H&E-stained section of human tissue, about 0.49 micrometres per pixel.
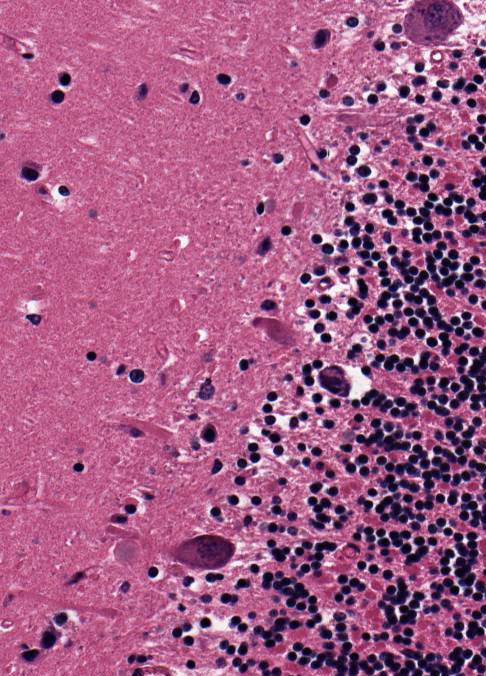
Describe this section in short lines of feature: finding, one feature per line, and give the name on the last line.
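Left zone: pale pink, finely fibrillar, few nuclei
Left nuclei: small, dark, scattered, many in a clear halo
Right zone: packed, small, round, darkly staining nuclei, very little visible cytoplasm
Islands: small, pale pink, nucleus-free, among the right's dark nuclei
Name: cerebellum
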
